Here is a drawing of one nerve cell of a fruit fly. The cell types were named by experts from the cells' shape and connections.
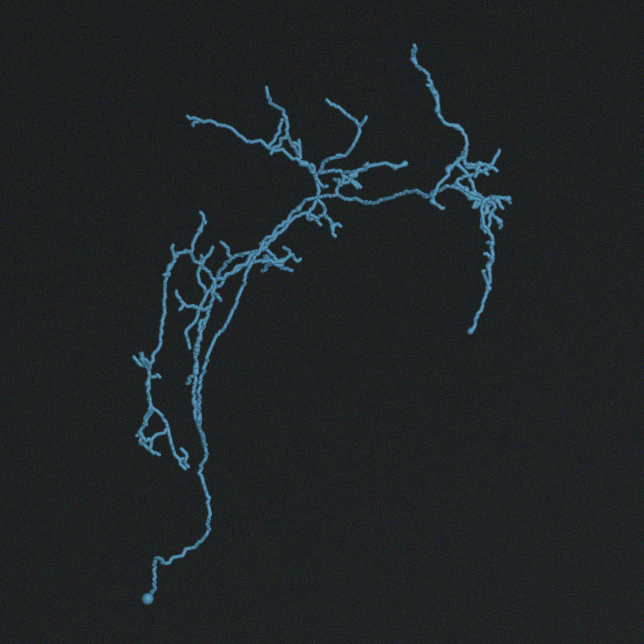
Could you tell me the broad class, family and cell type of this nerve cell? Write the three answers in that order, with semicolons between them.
central-brain intrinsic neuron; hemilineage AOTUv3_dorsal; SMP019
